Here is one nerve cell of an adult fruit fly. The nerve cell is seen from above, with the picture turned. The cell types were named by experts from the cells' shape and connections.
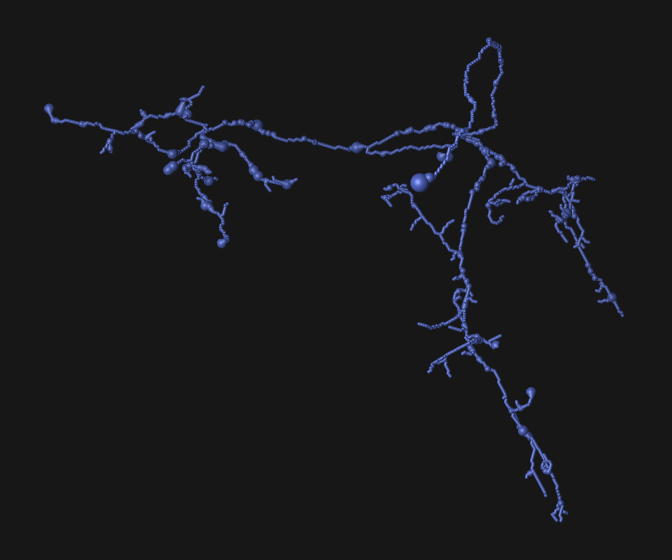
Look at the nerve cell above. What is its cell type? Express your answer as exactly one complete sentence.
What this neuron is, by cell type, is CB2200.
